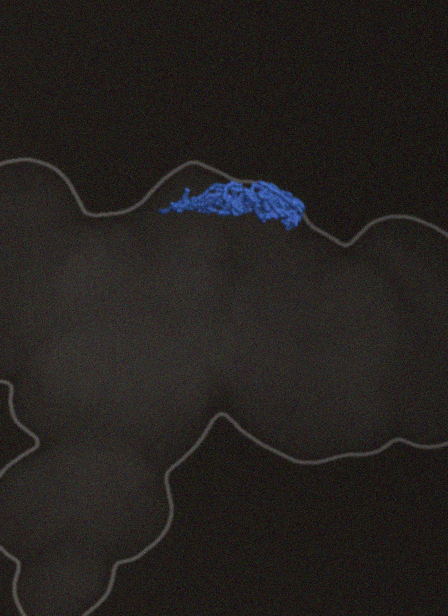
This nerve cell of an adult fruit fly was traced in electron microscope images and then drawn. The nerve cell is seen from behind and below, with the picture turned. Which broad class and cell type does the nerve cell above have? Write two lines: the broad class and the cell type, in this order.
central-brain intrinsic neuron
GNG463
